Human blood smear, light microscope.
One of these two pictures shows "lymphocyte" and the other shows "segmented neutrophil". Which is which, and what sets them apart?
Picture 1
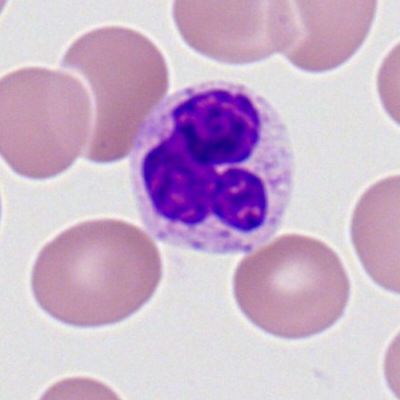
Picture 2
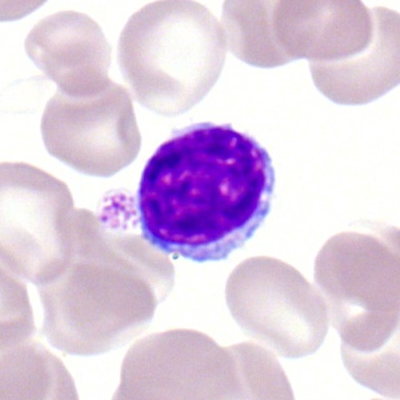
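Segmented neutrophil: picture 1. Lymphocyte: picture 2. Nucleus: three lobes in picture 1; in picture 2 it fills most of the cell, leaving a narrow rim of cytoplasm.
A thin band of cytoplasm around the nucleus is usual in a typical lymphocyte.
Cytoplasm: pale lilac with fine, scattered purplish granules in picture 1; pale blue, no granules in picture 2.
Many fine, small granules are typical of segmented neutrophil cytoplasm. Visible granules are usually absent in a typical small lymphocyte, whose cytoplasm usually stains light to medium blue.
Outline: round and smooth in picture 1; roughly round with a slightly ragged cytoplasmic edge in picture 2. Shared: dark purple, coarsely clumped chromatin, with paler patches between the clumps in picture 2.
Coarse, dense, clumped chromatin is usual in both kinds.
No nucleoli visible in picture 1.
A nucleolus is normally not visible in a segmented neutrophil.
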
